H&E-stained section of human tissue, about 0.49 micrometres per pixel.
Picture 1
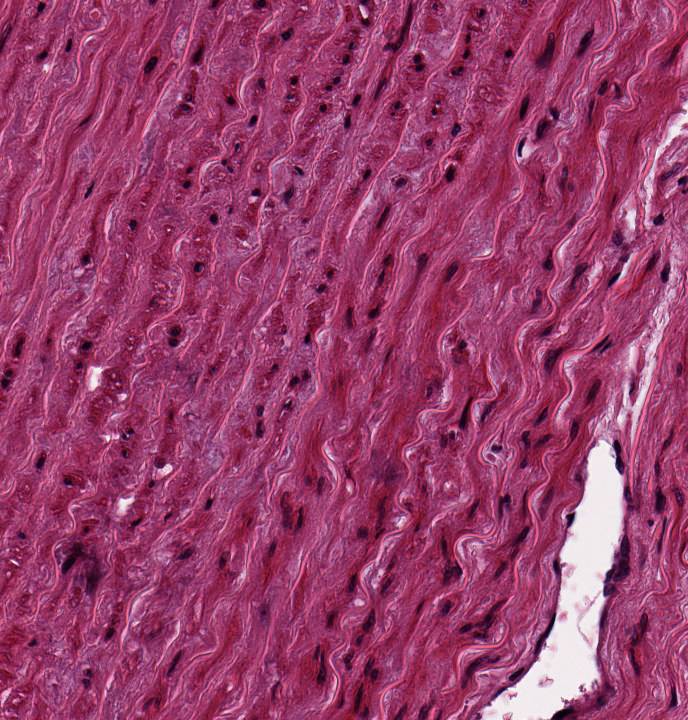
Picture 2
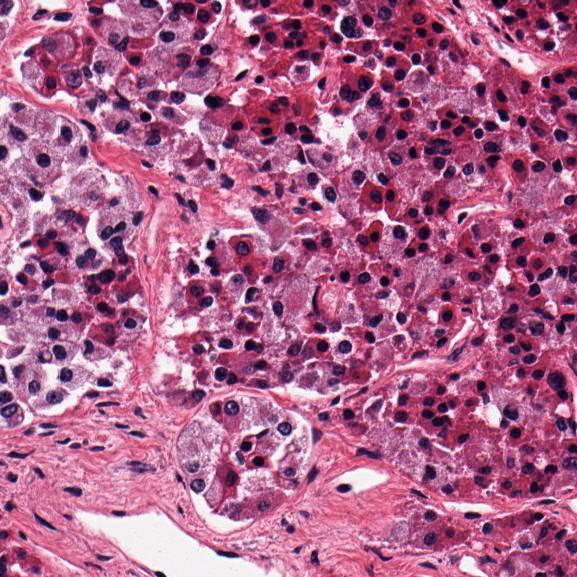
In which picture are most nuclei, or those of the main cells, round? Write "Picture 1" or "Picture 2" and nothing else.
Picture 2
